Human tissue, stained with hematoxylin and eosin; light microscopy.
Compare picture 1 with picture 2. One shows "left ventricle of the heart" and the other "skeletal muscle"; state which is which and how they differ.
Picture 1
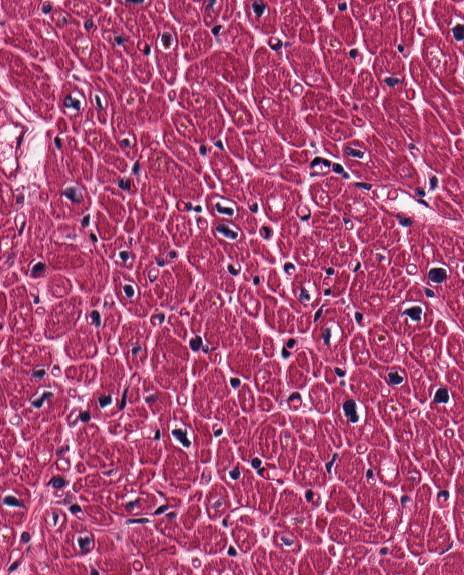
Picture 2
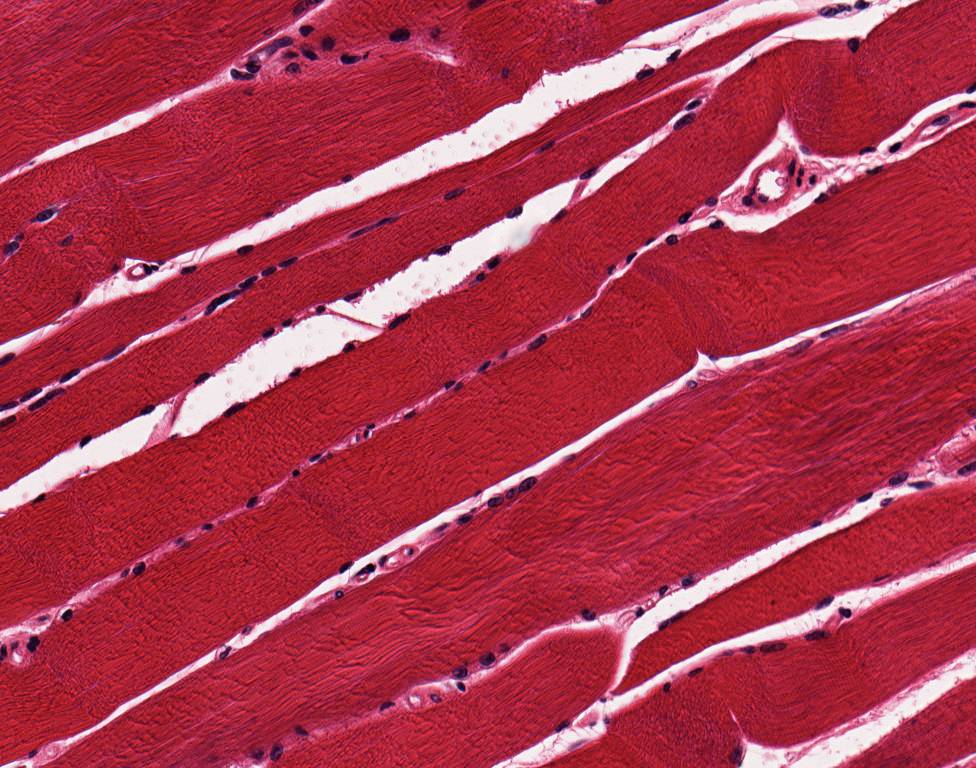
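Going item by item, picture 1 shows left ventricle of the heart and picture 2 shows skeletal muscle. Nuclei: in the left ventricle of the heart many nuclei are central and ringed by a pale, clear halo of cytoplasm, while the skeletal muscle nuclei are dark, flattened and placed at the fibre edges.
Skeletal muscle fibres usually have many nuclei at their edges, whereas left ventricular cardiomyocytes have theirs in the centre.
Staining: the heart fibre cytoplasm takes a deep pink-red with eosin, and the skeletal muscle cytoplasm a deep, even red. Fibre arrangement: the skeletal muscle fibres run side by side without branching and show fine cross-striations. Between fibres: the heart section has only thin, delicate connective tissue with small flattened nuclei, and no fat cells.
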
